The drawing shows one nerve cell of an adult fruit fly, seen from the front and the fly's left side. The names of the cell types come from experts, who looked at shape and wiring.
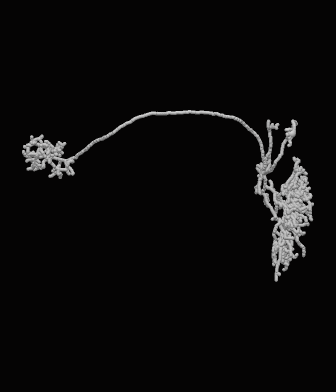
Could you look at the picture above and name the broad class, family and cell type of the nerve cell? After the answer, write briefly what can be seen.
This is a visual projection neuron. Its family is hemilineage SLPa&l1_lateral. It is of cell type LC33. In this view it is wider than it is tall.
